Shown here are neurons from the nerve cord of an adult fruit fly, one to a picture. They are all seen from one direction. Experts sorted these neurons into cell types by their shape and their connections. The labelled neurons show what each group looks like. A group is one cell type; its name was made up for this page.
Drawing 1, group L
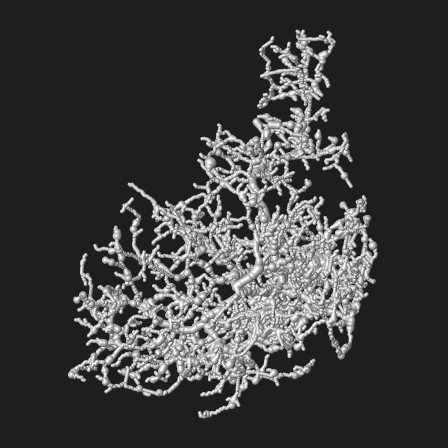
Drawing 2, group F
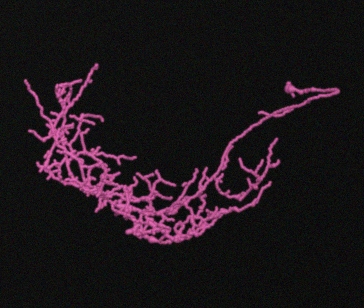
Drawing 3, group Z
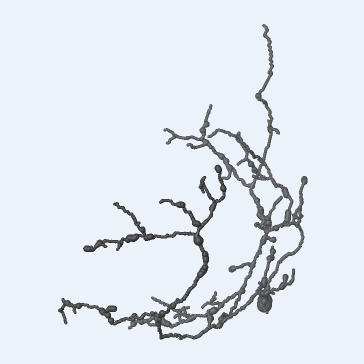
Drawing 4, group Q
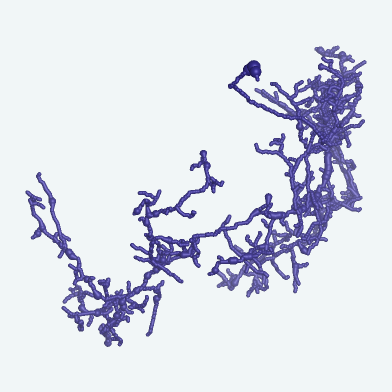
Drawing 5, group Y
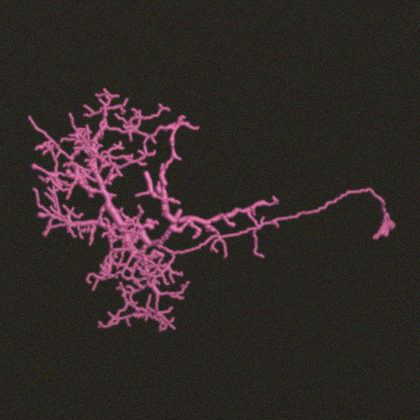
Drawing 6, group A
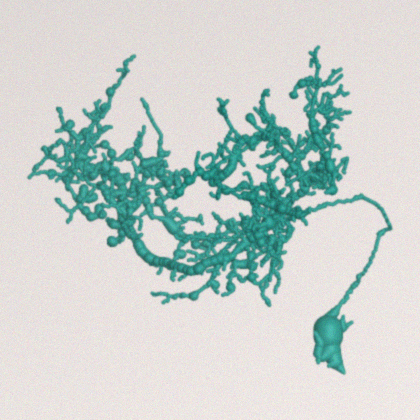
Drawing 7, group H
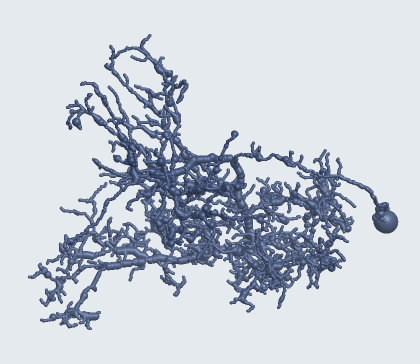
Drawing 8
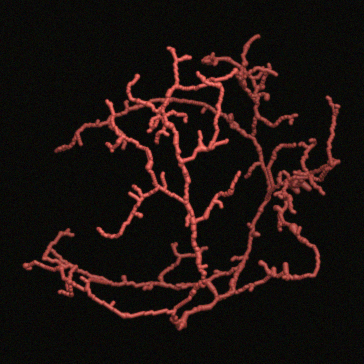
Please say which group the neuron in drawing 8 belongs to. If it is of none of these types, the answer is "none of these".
group Z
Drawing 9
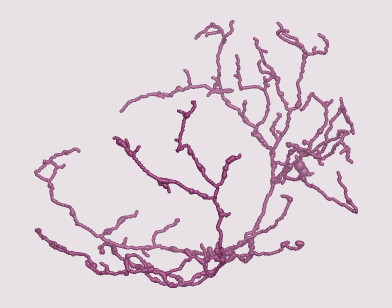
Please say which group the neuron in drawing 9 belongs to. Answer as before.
group Z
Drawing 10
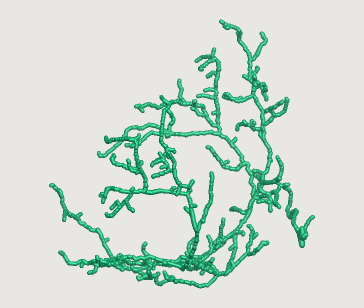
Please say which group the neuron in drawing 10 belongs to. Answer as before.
group Z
